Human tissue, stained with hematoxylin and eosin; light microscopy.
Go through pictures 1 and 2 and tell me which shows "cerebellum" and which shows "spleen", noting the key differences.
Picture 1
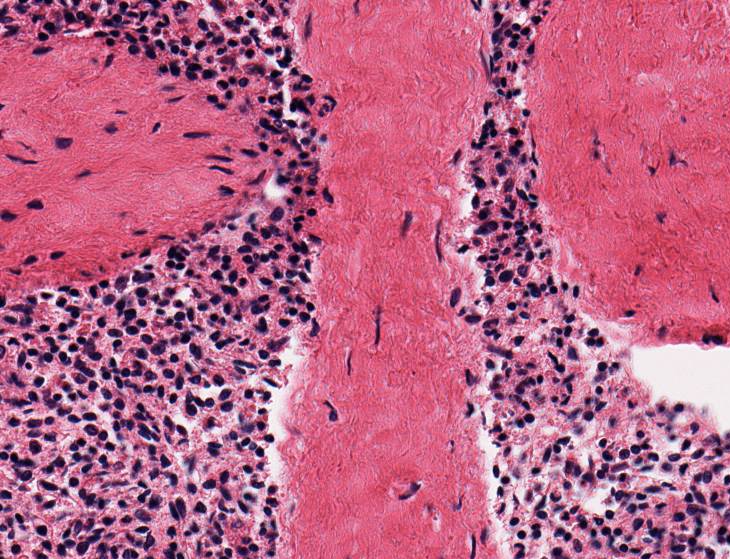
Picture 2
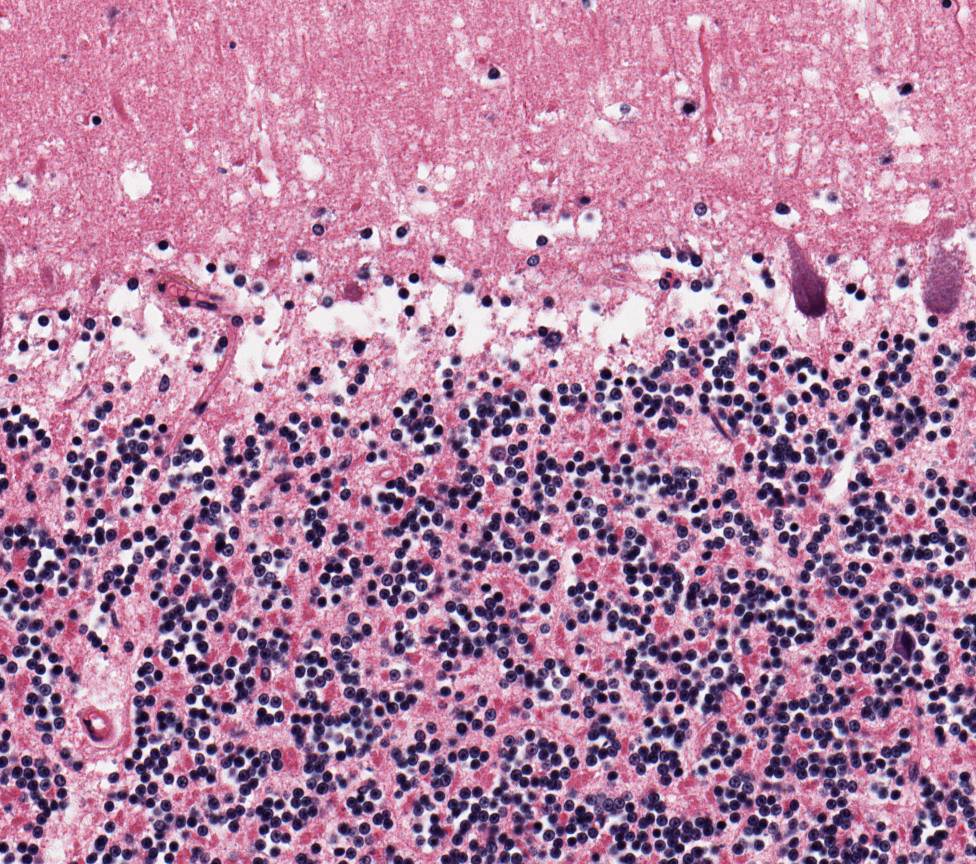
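Spleen: picture 1. Cerebellum: picture 2. Spleen: collagen bands with sparse, elongated, spindle-shaped nuclei. Between the bands, crowded cells with small, round to oval, dark-staining nuclei and scant cytoplasm, densest in the lower left. These cells form no glands or lumens. Cerebellum: two layers instead of bands. Upper third pale pink, finely fibrillar, with only sparse scattered small dark nuclei. Lower half densely cellular, crowded with small, round, darkly stained nuclei with scant visible cytoplasm, and small pink nucleus-free islands among them.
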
